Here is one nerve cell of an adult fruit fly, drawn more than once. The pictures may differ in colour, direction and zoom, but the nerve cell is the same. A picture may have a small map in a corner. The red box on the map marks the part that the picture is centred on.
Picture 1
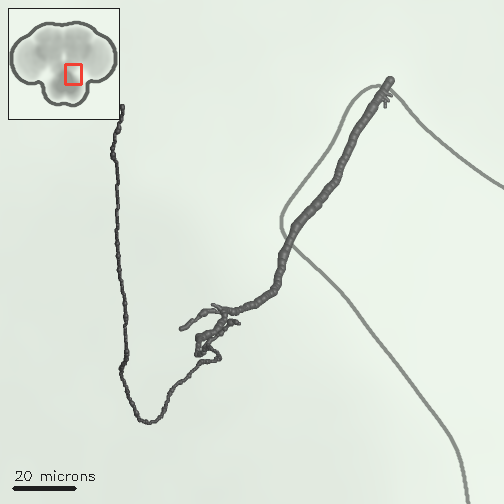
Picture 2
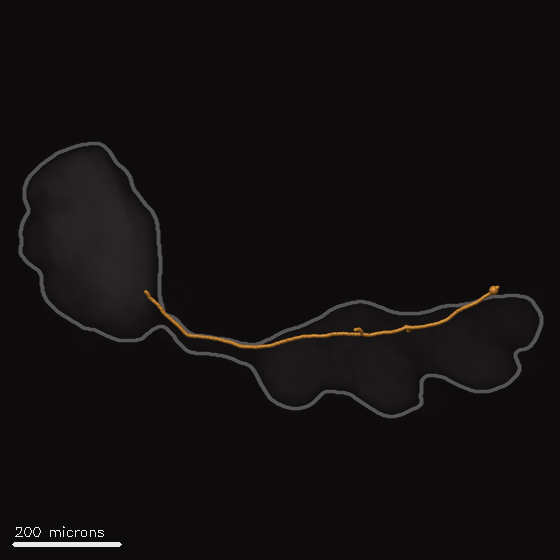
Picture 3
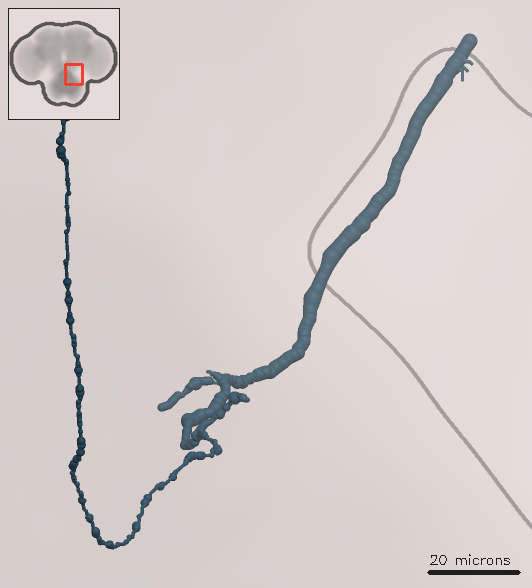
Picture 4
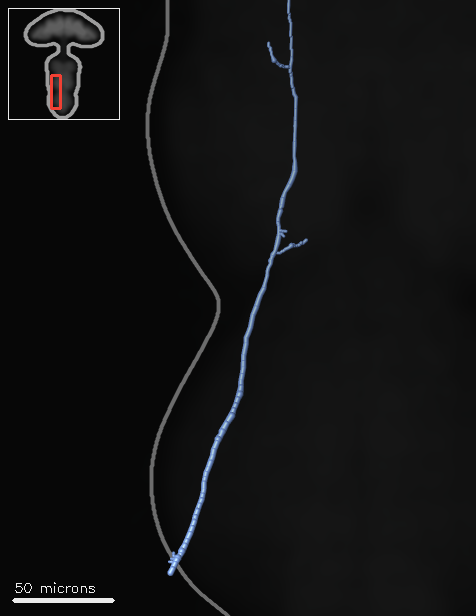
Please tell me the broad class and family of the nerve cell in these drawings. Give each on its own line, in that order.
sensory neuron ascending to the brain
class mechanosensory proprioceptive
